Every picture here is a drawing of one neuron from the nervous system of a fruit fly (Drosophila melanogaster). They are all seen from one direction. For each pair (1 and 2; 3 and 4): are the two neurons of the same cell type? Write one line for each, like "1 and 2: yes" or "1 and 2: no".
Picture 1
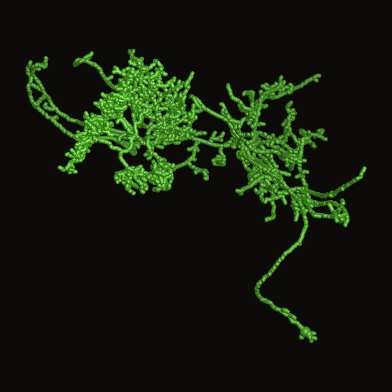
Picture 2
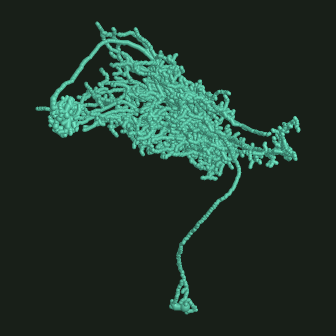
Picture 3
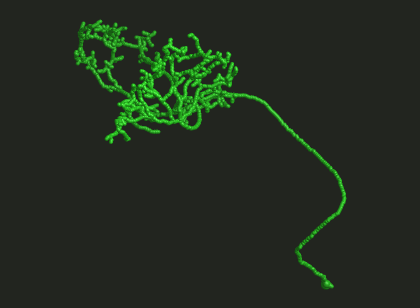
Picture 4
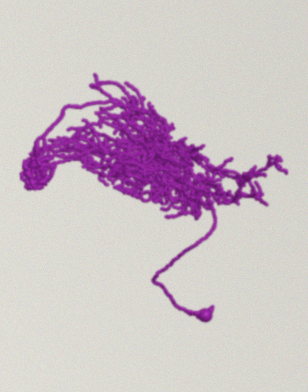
1 and 2: no
3 and 4: no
